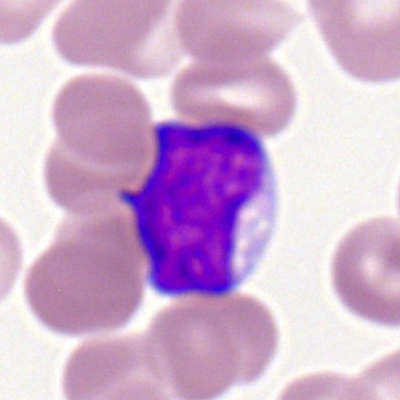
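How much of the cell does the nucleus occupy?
Most of it.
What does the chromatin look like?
Dense and clumped, with paler streaks between dark purple areas.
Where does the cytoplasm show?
It is scant, mainly a pale crescent on the right side.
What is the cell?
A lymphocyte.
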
